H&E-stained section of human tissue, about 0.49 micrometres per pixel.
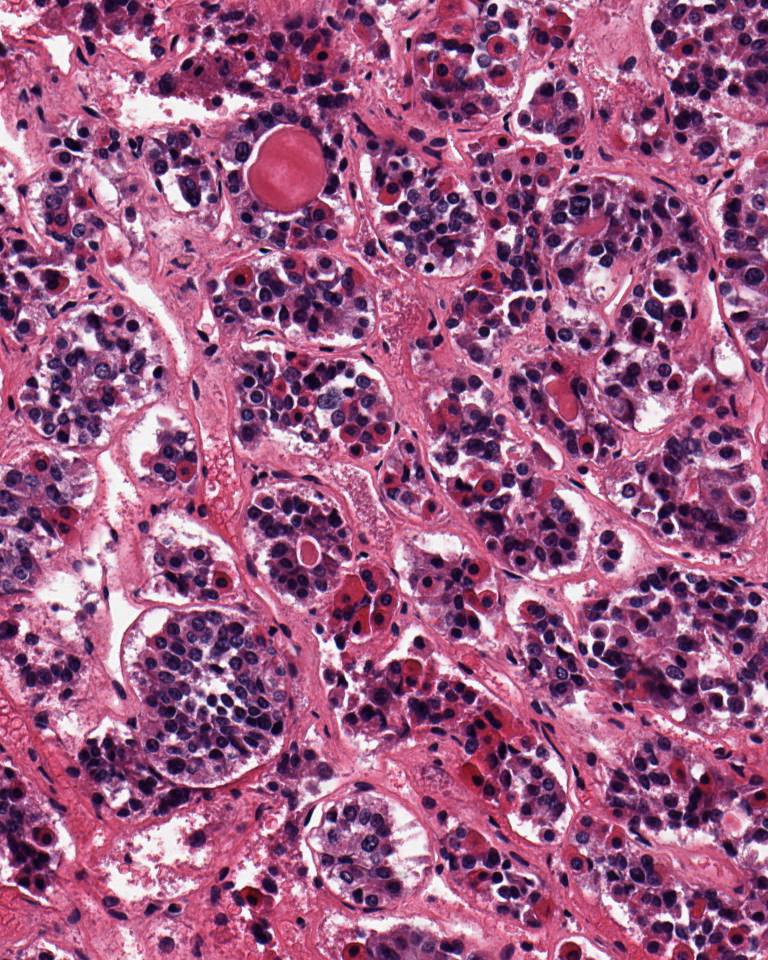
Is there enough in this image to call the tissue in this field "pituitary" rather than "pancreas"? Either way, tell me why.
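Pituitary, not pancreas. In the nests, cells with bright red granular-looking cytoplasm are mixed with cells of pale or purplish cytoplasm, and the nuclei are mostly round, dark and fairly uniform. Thin-walled capillaries with red blood cells run in the septa between nests, and no fat cells appear.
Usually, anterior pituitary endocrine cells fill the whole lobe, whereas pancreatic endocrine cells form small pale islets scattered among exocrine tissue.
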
